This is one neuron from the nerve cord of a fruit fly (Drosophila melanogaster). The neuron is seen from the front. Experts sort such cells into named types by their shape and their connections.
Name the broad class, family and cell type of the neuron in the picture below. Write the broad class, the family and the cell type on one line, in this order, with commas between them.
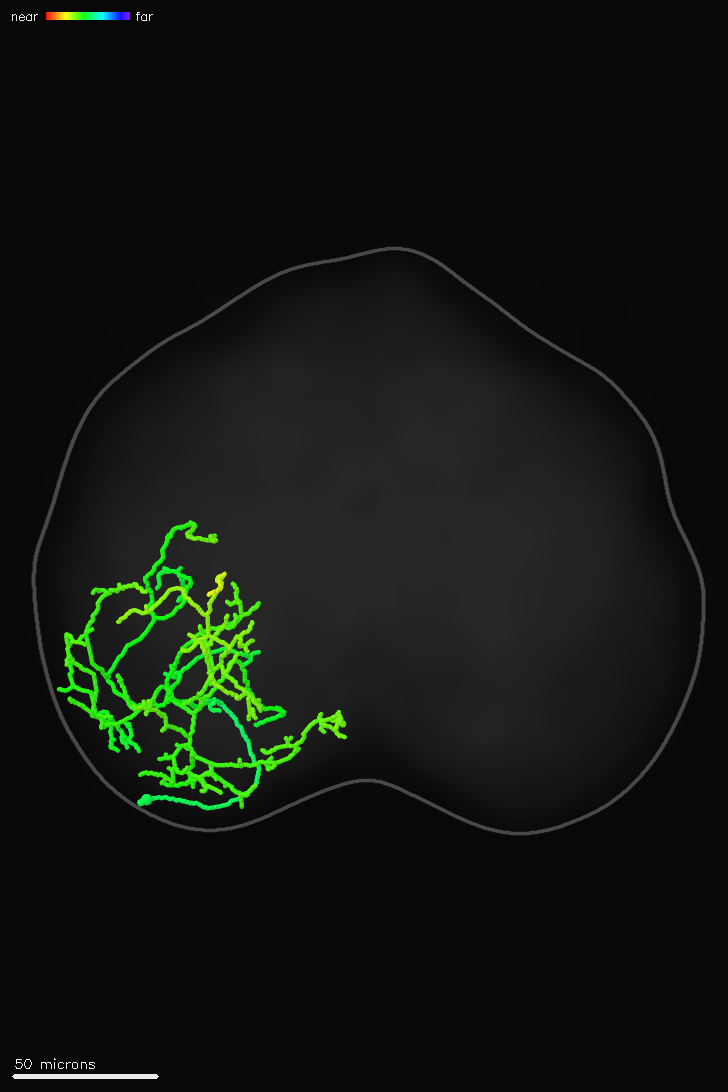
nerve-cord intrinsic neuron, hemilineage 20A.22A, IN20A.22A022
